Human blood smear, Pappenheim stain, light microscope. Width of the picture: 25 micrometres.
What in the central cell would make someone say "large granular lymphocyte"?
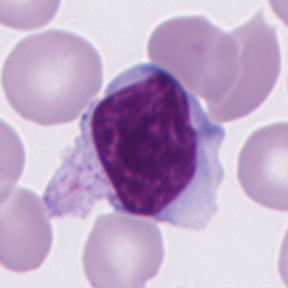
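Let's go through it together, starting with the central cell, which is about 15 micrometres across.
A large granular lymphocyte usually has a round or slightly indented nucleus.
Here the nucleus is a single unlobed mass of about 13 by 10 micrometres, with dark purple, coarsely clumped chromatin.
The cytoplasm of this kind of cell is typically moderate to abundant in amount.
In this cell the nucleus takes up about 60% of the area, and on the left side the cytoplasm looks frayed and ragged.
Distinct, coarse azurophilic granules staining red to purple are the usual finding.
The granules on the left of this cytoplasm fit in colour, being pink-purple, but they are fine rather than coarse, so that is the part that doesn't match.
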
